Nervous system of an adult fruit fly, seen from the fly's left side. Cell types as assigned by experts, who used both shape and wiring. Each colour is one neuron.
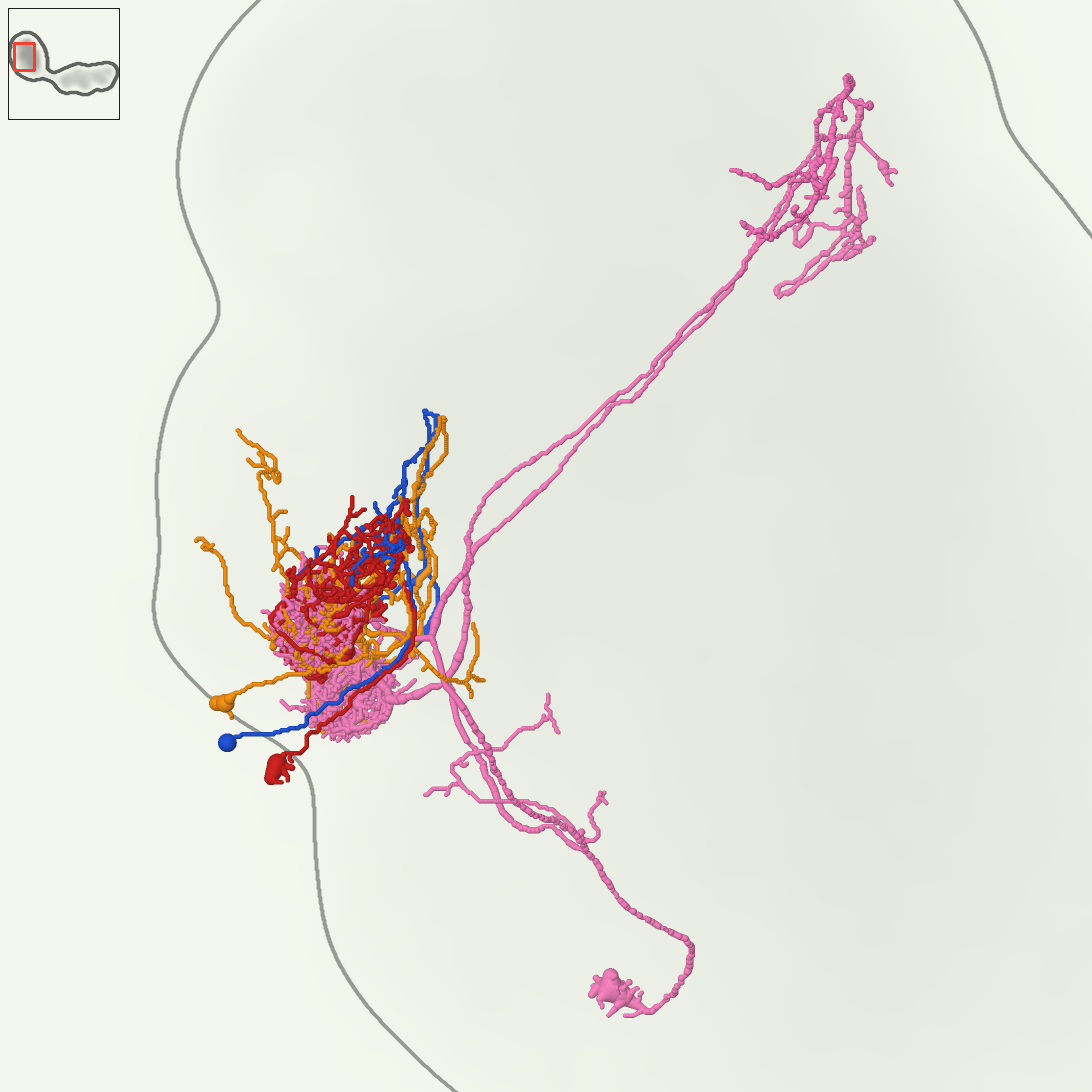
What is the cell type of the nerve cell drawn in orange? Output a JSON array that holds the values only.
["CB4083"]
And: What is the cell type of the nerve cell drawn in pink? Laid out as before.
["VL1_ilPN"]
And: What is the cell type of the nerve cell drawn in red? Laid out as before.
["v2LN40_2"]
